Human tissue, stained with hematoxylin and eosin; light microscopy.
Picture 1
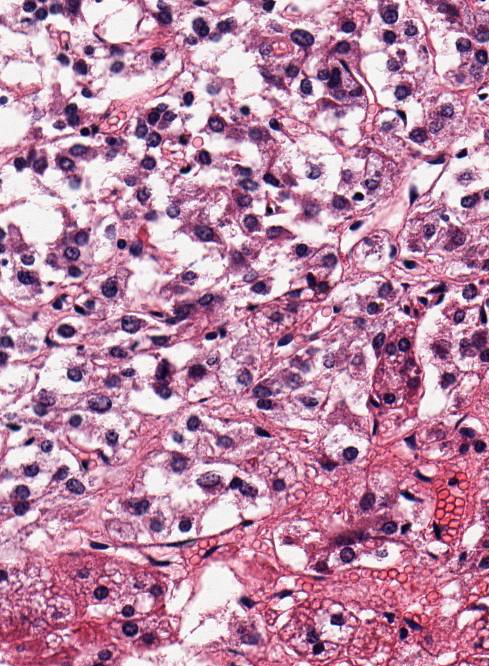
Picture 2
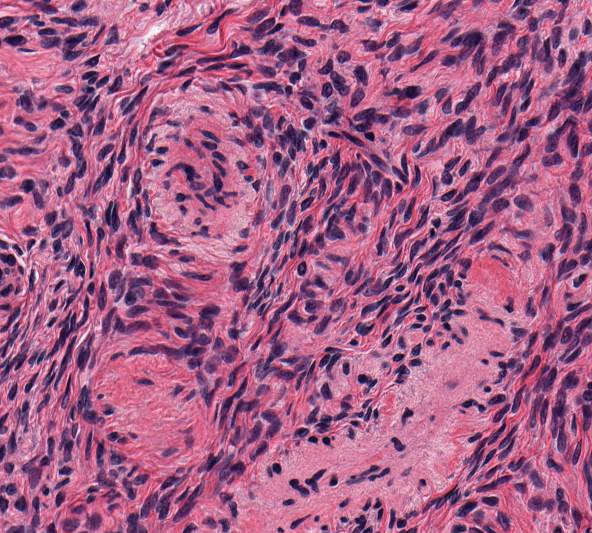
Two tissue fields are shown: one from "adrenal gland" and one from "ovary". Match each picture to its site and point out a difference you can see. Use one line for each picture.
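Site of picture 1: adrenal gland. The nuclei are mostly round, dark-staining and single, one per cell.
Site of picture 2: ovary. The nuclei are dark, elongated and often wavy or tapered, with some plumper oval forms.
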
